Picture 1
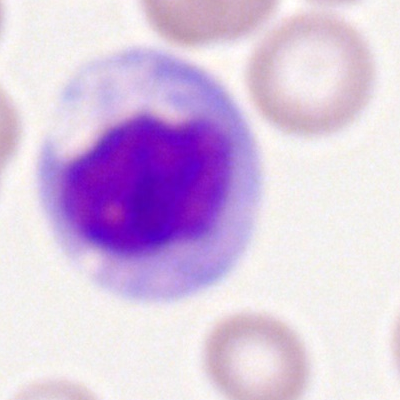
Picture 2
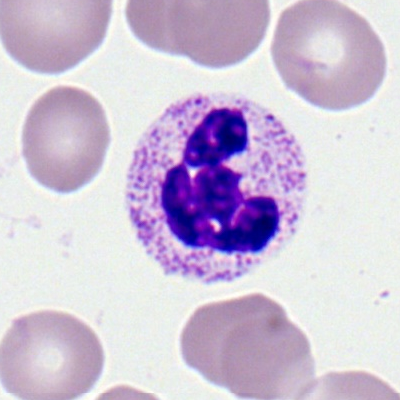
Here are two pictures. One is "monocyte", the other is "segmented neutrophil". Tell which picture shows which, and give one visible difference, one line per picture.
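Picture 1 shows a monocyte: No distinct granules are seen in the cytoplasm.
Picture 2 shows a segmented neutrophil: Fine lilac granules are scattered throughout the cytoplasm.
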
